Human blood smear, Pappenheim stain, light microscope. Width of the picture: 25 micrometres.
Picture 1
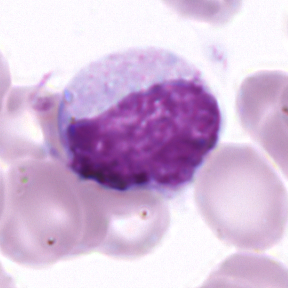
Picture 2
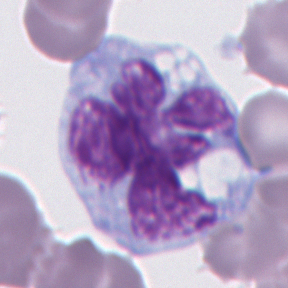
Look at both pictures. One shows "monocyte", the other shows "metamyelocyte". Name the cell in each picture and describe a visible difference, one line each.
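Picture 1 shows a metamyelocyte: The cytoplasm is sprinkled with many fine pink-violet granules.
Picture 2 shows a monocyte: No distinct granules are visible in the cytoplasm.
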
